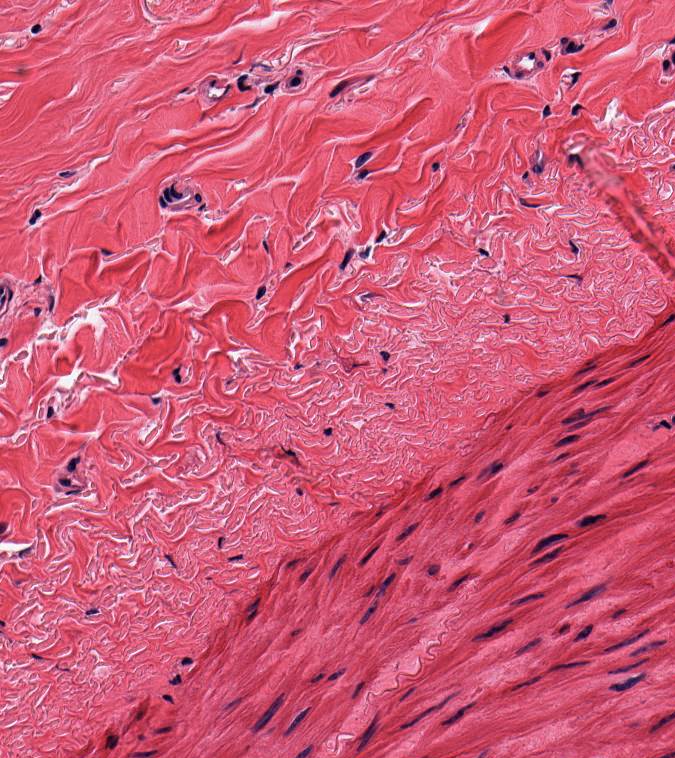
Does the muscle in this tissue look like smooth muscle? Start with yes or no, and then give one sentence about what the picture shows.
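Yes. A band of smooth muscle fills the lower right of the field, and its border with the connective tissue runs diagonally from lower left to upper right.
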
